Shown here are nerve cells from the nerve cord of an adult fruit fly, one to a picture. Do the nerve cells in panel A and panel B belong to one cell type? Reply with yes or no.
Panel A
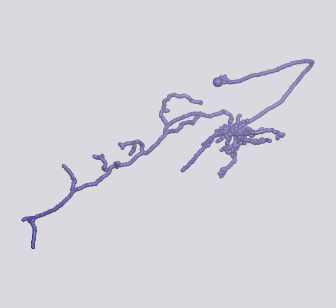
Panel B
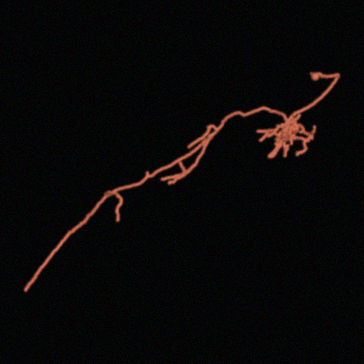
no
